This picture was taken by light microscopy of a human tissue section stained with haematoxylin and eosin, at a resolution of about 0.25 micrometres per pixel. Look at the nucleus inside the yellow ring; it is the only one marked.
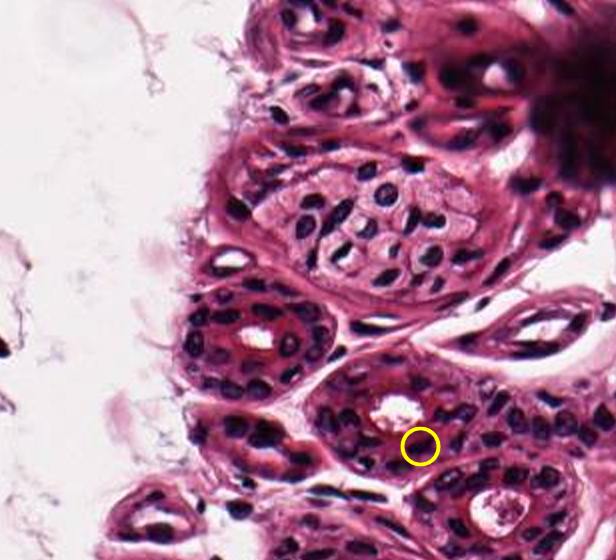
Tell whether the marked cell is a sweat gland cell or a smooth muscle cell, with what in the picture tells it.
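It is a sweat gland cell. The nucleus is oval and darkly stained, about the same size as the crowded nuclei around it. The cytoplasm is pink-purple and blends into the neighbouring cells without a clear outline of its own. The cell sits just below a small pale lumen, among the cells forming the wall of a round cluster of tightly packed cells. Just beyond it, a thin pale band of fibres separates this cluster from the next one below and to the right.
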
